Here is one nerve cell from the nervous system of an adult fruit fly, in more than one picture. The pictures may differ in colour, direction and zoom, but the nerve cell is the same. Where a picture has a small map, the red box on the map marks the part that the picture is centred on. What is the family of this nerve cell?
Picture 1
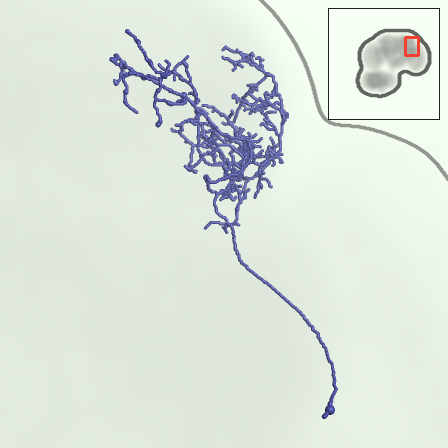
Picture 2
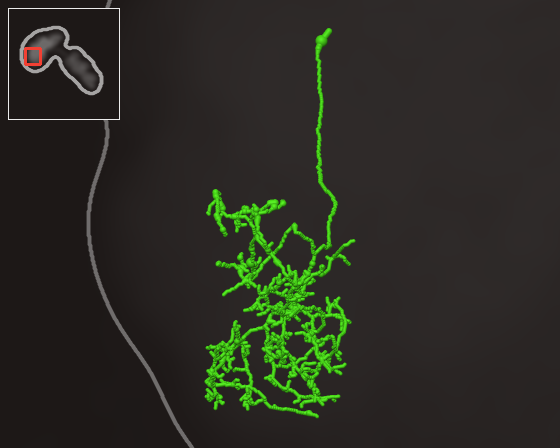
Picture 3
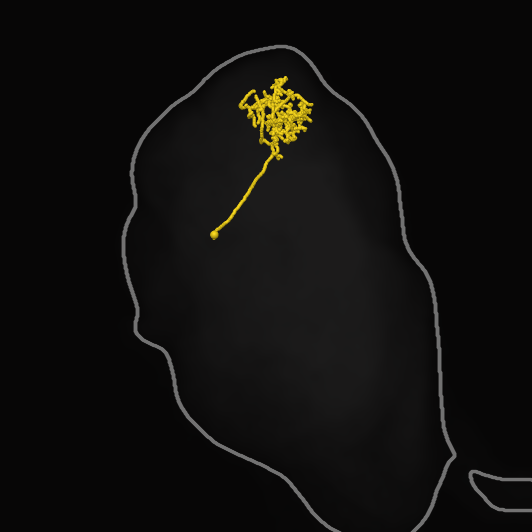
hemilineage LHa2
